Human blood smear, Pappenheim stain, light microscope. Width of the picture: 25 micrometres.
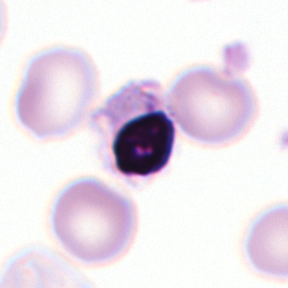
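Normoblast: the nucleated cell at the centre of this peripheral blood smear. Chromatin: very dark and dense, stained almost evenly purple-black. Nucleus: off-centre, with most of the cytoplasm lying on its upper-left side. Cytoplasm: pale greyish-lilac rather than deep blue. Margin: fine ragged projections jut from the cytoplasmic edge, most visibly at the upper left.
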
